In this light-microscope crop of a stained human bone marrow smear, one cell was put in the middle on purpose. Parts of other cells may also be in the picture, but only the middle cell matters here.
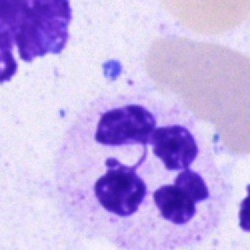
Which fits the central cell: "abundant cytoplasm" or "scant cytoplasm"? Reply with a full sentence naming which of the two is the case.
This cell has a broad area of cytoplasm.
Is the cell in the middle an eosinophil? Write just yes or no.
no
